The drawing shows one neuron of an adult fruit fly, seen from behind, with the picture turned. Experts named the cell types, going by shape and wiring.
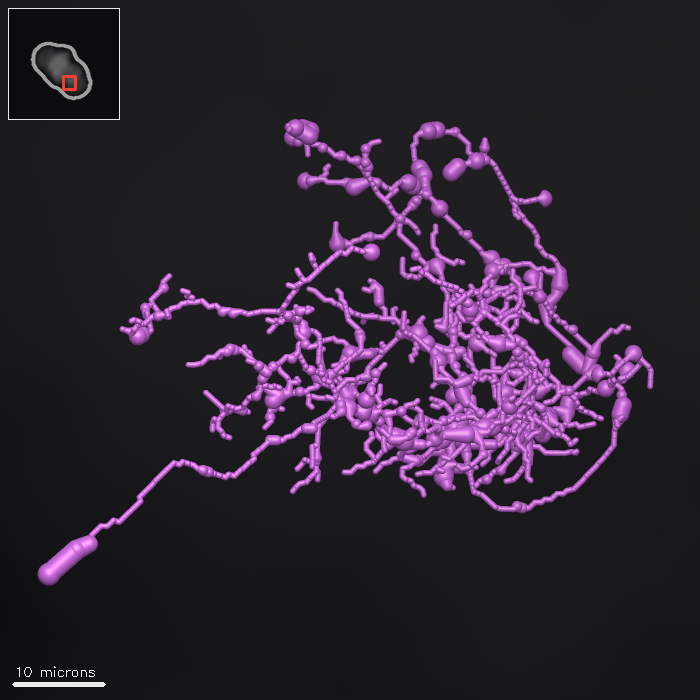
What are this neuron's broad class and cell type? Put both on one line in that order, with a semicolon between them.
central-brain intrinsic neuron; CB3067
